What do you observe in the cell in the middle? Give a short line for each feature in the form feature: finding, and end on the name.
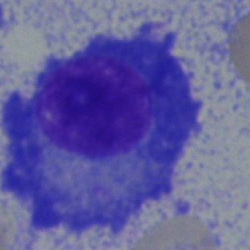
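Outline: irregular, lots of small bumps and ragged projections all round the edge
Nucleus: off-centre, up in the upper part of the cell
Cytoplasm: abundant, covering more of the cell than the nucleus
Granules: none distinct in the cytoplasm
Name: plasma cell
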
